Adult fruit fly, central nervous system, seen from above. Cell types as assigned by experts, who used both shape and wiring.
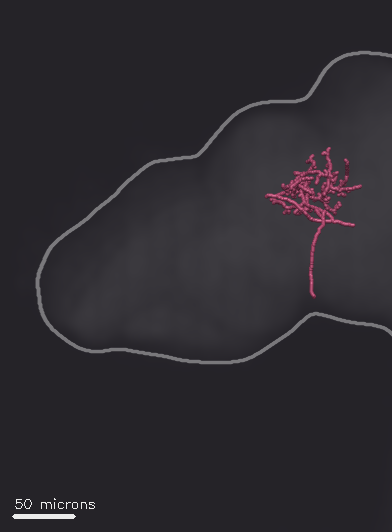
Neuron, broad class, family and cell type: central-brain intrinsic neuron; hemilineage VLPl&p2_posterior; CB1908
